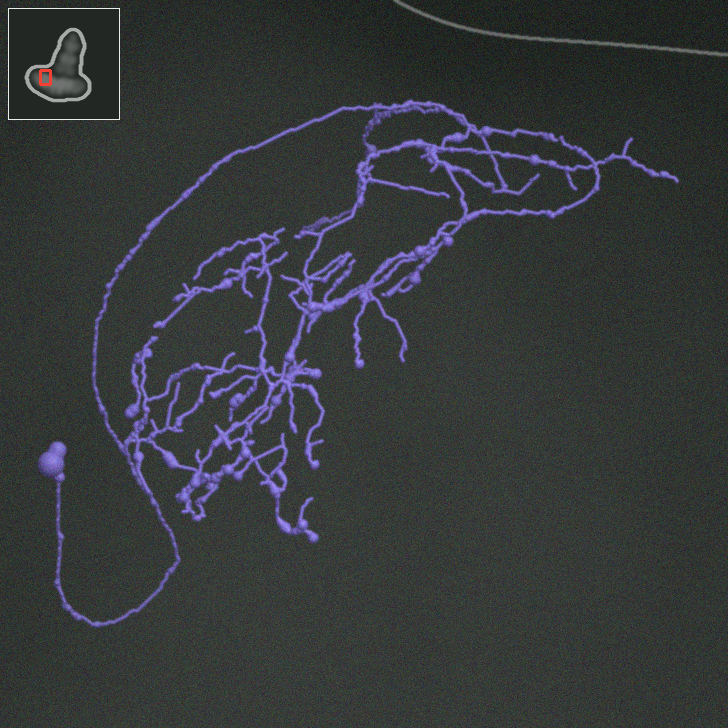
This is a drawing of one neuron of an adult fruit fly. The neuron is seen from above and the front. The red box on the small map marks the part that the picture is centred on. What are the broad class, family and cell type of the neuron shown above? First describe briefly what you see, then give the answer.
The picture shows dozens of branch ends. In this view it is about as wide as it is tall. It is a central-brain intrinsic neuron. Its family is hemilineage SLPav2. The cell type is SLP087.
